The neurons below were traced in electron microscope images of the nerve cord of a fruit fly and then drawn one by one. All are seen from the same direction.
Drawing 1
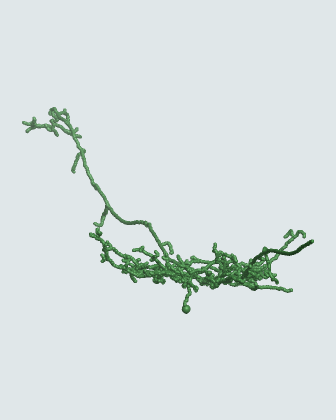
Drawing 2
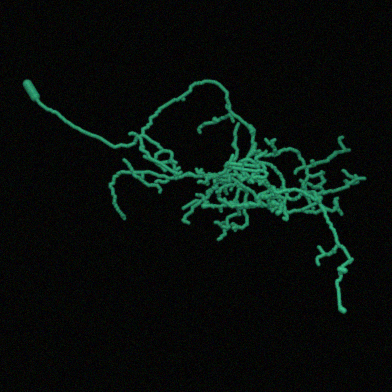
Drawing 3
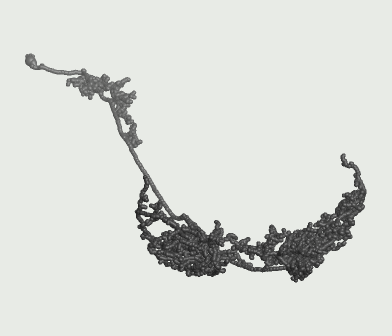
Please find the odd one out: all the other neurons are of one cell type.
Drawing 2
